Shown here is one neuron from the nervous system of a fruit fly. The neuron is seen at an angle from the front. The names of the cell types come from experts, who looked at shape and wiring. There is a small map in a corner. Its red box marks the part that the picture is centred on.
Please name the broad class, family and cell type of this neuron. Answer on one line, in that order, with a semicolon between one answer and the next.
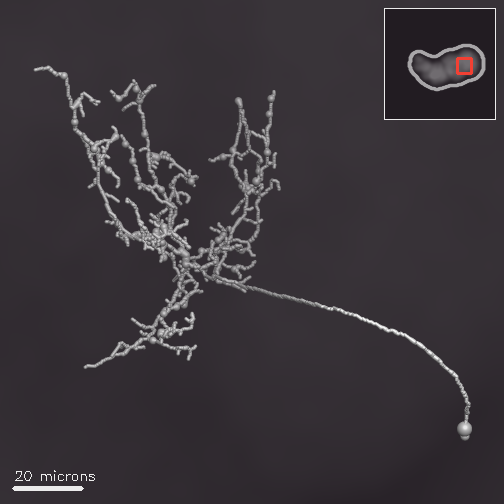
central-brain intrinsic neuron; hemilineage WEDa2; WED024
